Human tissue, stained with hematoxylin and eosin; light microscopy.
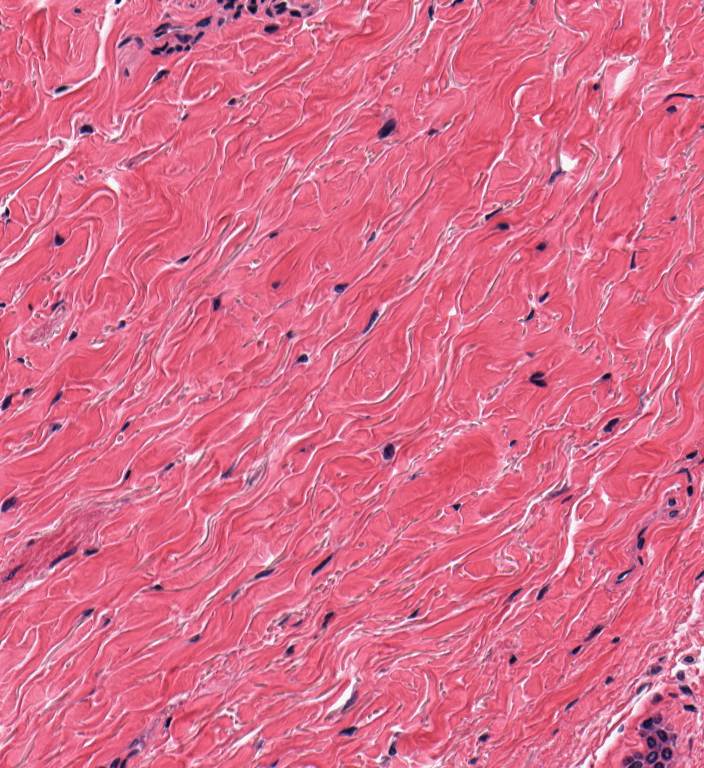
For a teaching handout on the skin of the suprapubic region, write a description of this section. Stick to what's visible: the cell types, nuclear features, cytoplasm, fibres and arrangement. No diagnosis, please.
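You've got dense, closely packed collagen bundles filling nearly the whole field. Between them sit sparse, small, dark, elongated fibroblast nuclei, most of them lying parallel to the bundles. Down in the bottom right corner there's a small cluster of closely packed round nuclei.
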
